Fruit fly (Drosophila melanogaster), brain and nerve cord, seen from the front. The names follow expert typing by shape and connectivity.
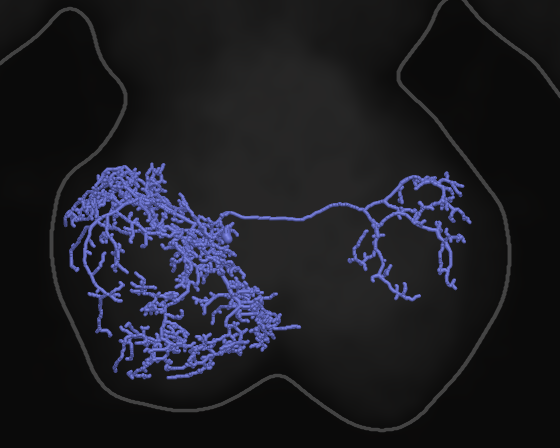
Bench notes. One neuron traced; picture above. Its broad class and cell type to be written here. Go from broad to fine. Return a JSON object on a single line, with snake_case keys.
{"broad_class": "nerve-cord intrinsic neuron", "cell_type": "INXXX036"}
